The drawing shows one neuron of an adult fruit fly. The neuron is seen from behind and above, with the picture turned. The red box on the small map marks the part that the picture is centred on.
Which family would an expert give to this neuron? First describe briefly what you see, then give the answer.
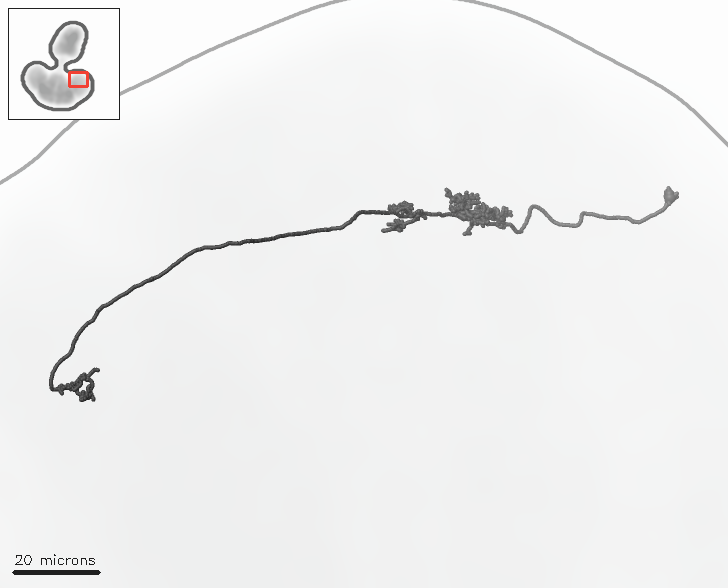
By the scale bar it is about 150 microns wide in this view. As drawn here it is more than twice as wide as it is tall. It is an optic-lobe intrinsic neuron. Its family is Tm.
